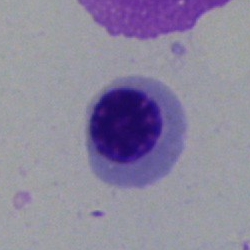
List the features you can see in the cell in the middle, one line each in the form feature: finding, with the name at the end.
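Outline: round, smooth
Nucleus: off-centre, toward left
Cytoplasm: rim widest on right and lower side
Granules: none seen
Name: erythroblast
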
